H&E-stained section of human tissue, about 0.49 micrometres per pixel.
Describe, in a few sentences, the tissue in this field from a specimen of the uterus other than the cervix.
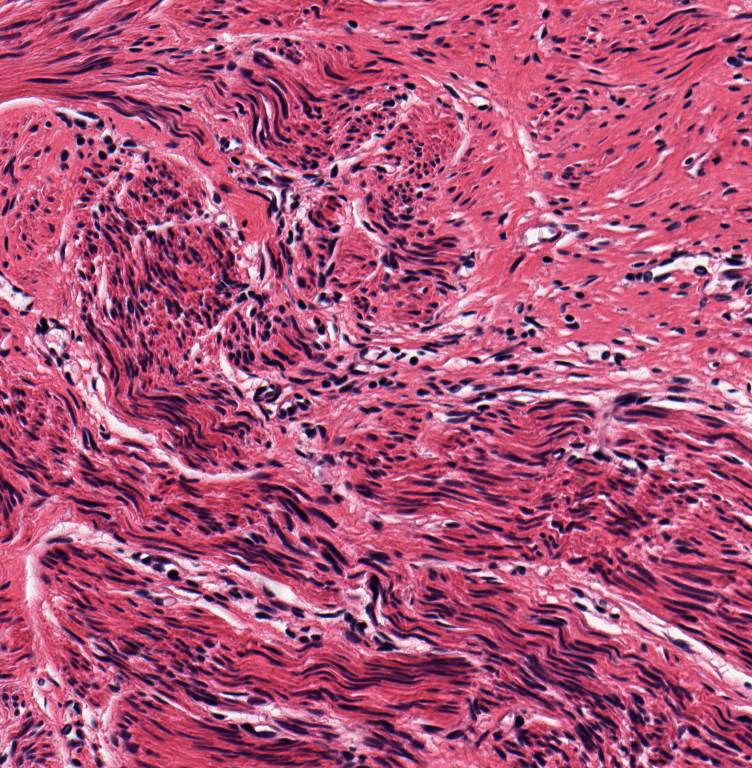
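In the lengthwise-cut cells, the nuclei are elongated and stain dark blue-purple. Compared with the rest of the field, the upper right part has fewer nuclei and more pink between them. Narrow white clefts separate some bundles, especially in the left and lower parts. No epithelium or glands are present anywhere in the field.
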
